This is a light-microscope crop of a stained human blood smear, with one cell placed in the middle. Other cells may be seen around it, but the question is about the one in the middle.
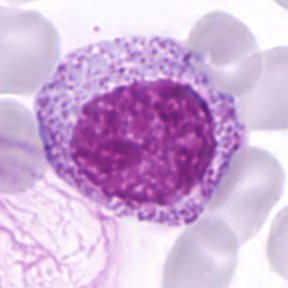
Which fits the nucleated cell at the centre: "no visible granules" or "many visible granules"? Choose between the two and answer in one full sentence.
What the cytoplasm holds is many visible granules.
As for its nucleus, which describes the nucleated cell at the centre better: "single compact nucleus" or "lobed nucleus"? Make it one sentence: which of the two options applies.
What its nucleus forms is one compact round, oval or kidney-shaped mass.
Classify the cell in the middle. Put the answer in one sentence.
Classified as a myelocyte is the cell in the middle of this crop.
